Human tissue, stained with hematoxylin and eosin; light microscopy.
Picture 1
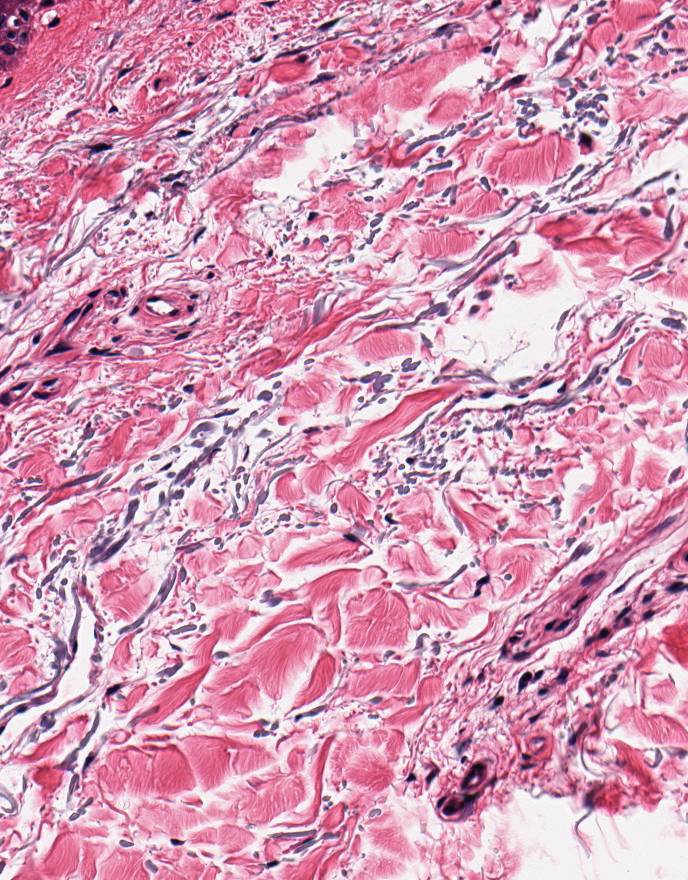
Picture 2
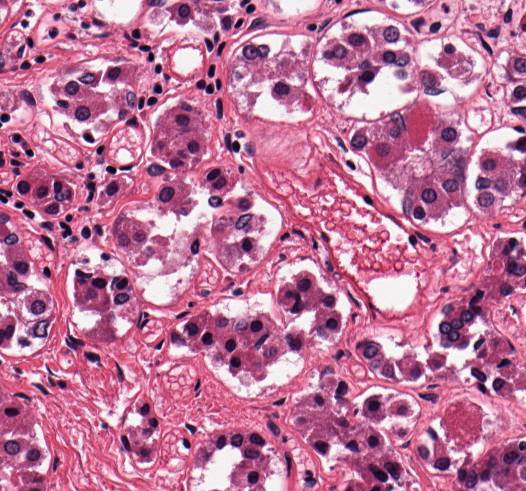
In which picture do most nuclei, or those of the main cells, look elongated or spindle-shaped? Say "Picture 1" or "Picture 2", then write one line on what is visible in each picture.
Picture 1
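Picture 1: The scattered nuclei between the bundles are mostly slender, dark and spindle-shaped.
Picture 2: The nuclei of the nest cells are round and many show a visible nucleolus.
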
